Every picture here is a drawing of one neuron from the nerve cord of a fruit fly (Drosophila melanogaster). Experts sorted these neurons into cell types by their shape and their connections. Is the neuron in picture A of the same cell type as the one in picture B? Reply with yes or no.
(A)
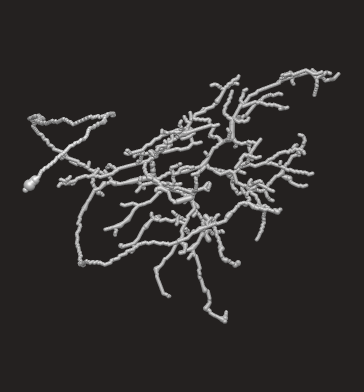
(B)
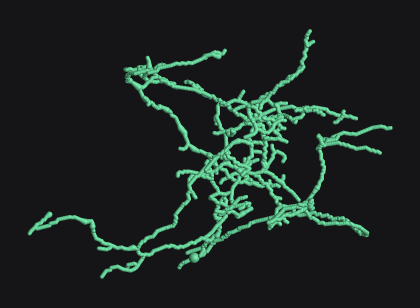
yes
